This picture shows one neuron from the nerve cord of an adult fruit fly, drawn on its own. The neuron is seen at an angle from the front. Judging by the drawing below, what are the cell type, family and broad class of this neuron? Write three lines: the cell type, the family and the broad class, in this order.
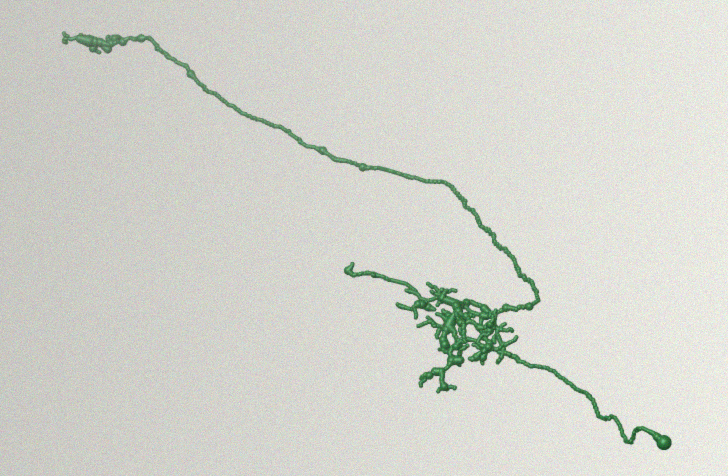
IN10B044
hemilineage 10B
nerve-cord intrinsic neuron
